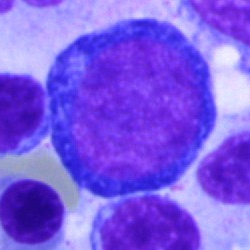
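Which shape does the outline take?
Roughly round, with a few slightly flattened, angular sides.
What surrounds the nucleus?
A narrow rim of deep blue cytoplasm, running around the whole nucleus and showing no distinct granules.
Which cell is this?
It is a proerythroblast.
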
